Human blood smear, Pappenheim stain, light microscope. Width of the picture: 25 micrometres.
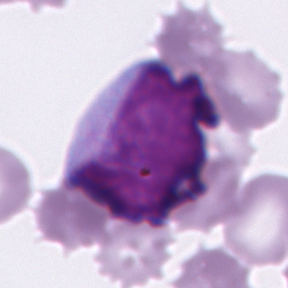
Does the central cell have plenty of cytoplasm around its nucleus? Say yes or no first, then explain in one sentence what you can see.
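No. A thin crescent of pale blue cytoplasm lies along the upper-left side of the cell.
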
